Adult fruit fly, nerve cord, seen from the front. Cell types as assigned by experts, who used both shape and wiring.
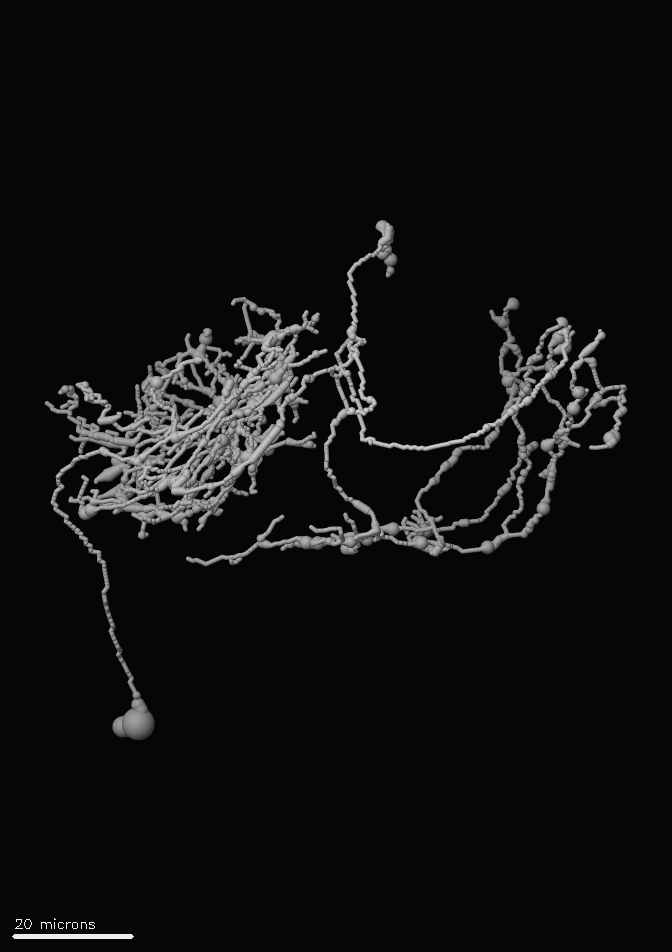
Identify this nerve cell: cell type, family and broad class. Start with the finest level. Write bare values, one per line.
IN01A043
hemilineage 01A
nerve-cord intrinsic neuron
